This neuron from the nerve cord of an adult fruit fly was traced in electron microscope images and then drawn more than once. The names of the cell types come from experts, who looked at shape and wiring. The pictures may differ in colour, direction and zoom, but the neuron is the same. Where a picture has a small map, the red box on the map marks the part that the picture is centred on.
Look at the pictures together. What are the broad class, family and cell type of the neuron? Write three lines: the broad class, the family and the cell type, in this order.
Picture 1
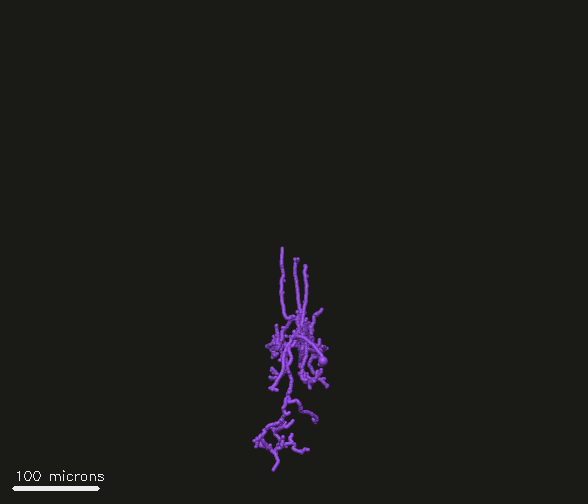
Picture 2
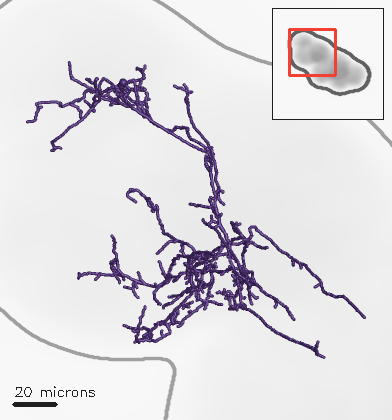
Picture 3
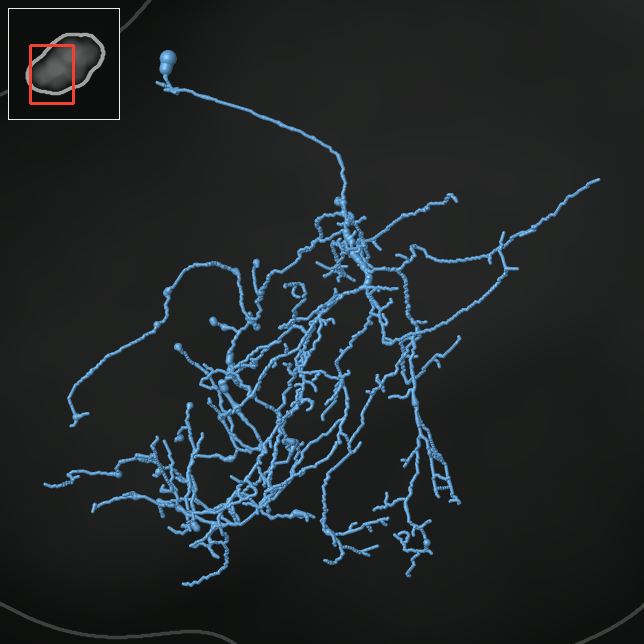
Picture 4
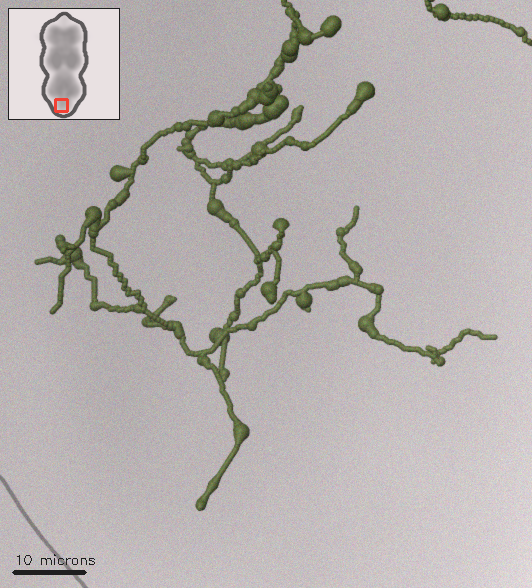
nerve-cord intrinsic neuron
hemilineage 23B
IN23B042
